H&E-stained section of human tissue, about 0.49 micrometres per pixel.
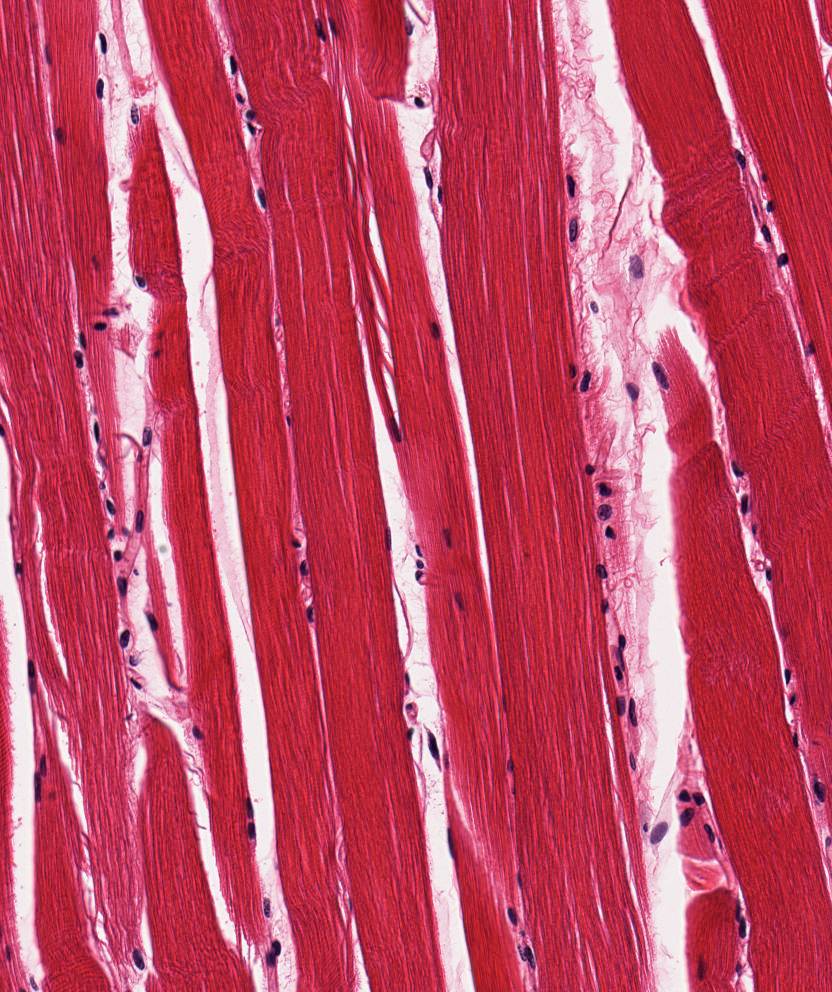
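Skeletal muscle. See how long, parallel, unbranched fibres fill the field, running roughly top to bottom. Their cytoplasm stains deep red with eosin, and fine lines run along their length. Notice that the dark, elongated nuclei sit at the fibre edges, not in the centres.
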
